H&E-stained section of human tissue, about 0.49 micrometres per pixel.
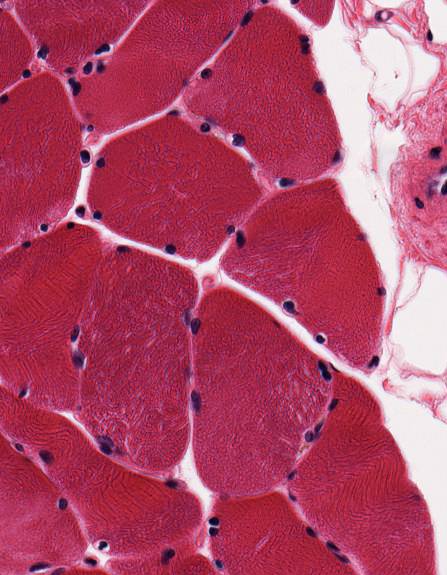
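Skeletal muscle in cross section: closely packed fibres fill the field. I notice their profiles are polygonal, with angular corners where neighbours meet. The dark, flattened nuclei sit at the fibre edges, just beneath the surface. Between adjacent fibres I find only a very thin layer of connective tissue.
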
